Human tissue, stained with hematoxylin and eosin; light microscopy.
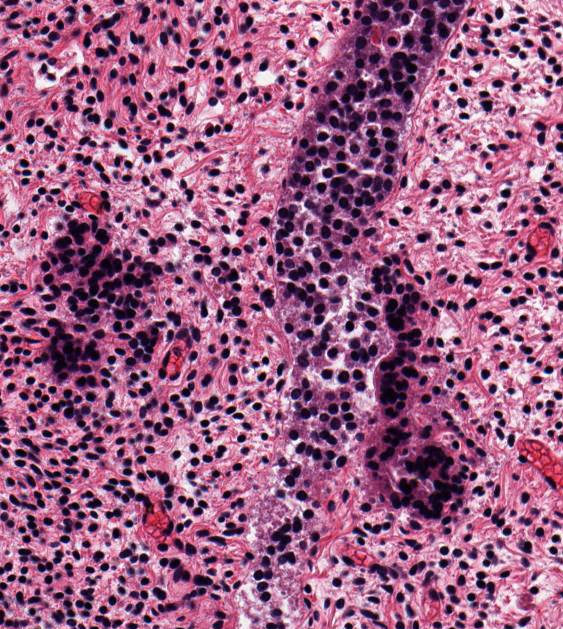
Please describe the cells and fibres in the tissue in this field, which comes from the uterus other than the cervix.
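A separate cluster of densely crowded dark nuclei occupies the left middle part of the field. Several small vessels filled with red blood cells are scattered throughout, one of them at the lower right edge. Neither glands nor epithelium are present anywhere in the field.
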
